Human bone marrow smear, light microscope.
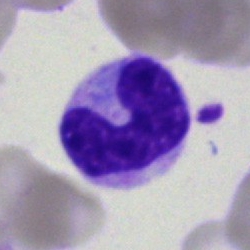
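Band neutrophil in the centre of the field, with a roughly round, smooth outline. Its nucleus is deeply indented into a thick curved C, and the hollow of that curve opens toward the upper left. You won't find any nucleoli in it.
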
